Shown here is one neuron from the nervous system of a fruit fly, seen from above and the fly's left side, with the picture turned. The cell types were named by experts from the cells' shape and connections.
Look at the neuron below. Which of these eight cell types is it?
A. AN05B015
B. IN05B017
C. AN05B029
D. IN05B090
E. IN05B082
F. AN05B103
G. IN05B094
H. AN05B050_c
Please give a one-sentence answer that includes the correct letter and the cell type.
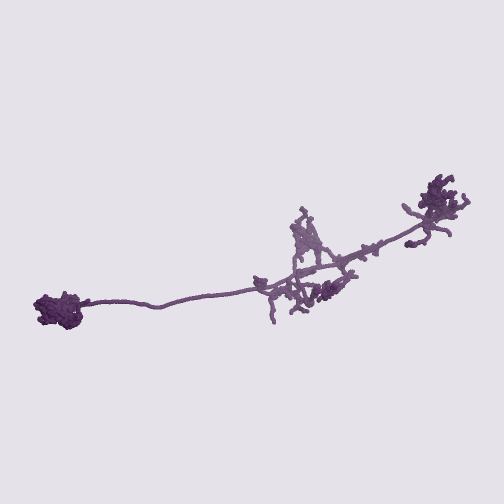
The cell type of the neuron is given by option C, AN05B029.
